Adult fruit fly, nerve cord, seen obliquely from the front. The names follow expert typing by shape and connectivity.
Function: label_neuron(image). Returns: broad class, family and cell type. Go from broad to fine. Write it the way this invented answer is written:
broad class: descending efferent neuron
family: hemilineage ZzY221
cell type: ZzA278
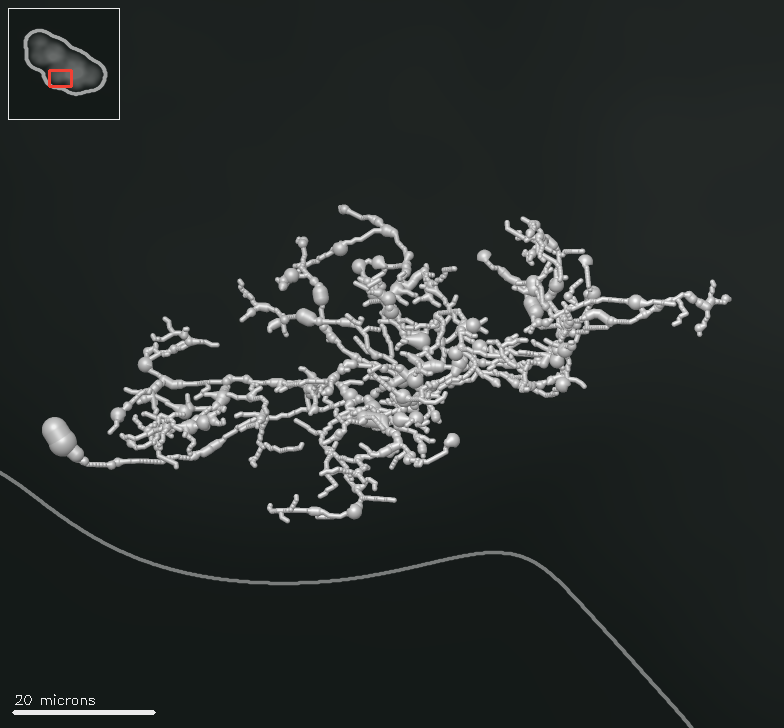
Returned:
broad class: nerve-cord intrinsic neuron
family: hemilineage 01B
cell type: IN01B065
